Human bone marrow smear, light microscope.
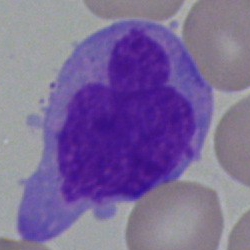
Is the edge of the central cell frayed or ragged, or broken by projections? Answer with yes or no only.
Yes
